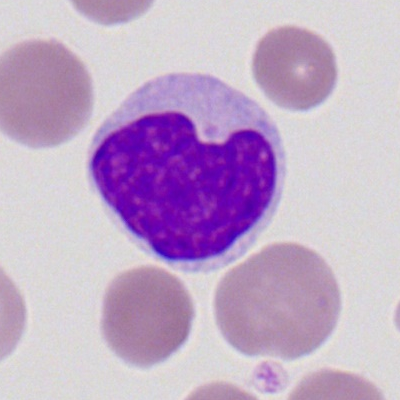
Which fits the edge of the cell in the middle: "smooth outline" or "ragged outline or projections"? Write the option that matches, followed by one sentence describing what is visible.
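Smooth outline. The cell outline is round and smooth.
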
